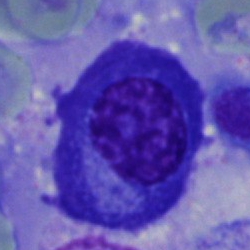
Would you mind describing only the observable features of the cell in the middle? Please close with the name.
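Here the chromatin looks coarse, clumped into dark patches with paler spaces between. The cytoplasm is abundant and deep blue, with a paler zone pressed against the lower side of the nucleus. Along the left edge, small knob-like projections stick out. This is a plasma cell.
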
